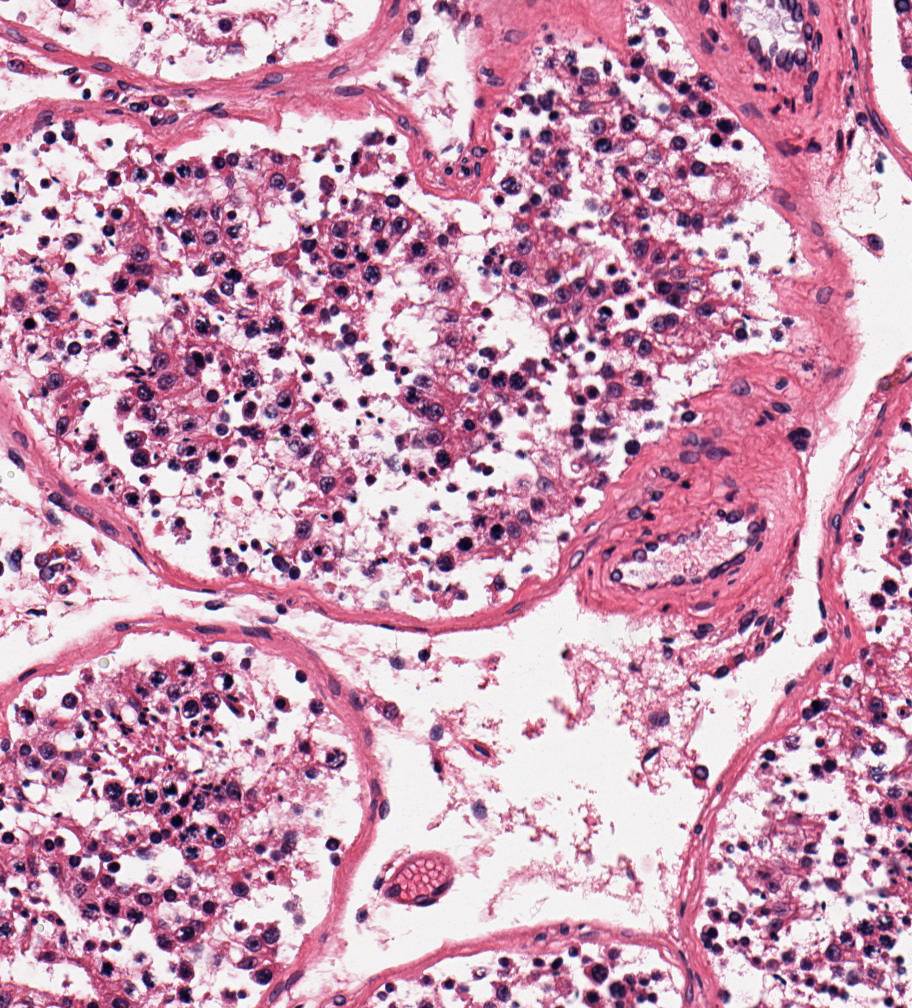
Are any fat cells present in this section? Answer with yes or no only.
No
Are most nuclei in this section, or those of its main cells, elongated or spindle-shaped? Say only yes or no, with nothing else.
No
